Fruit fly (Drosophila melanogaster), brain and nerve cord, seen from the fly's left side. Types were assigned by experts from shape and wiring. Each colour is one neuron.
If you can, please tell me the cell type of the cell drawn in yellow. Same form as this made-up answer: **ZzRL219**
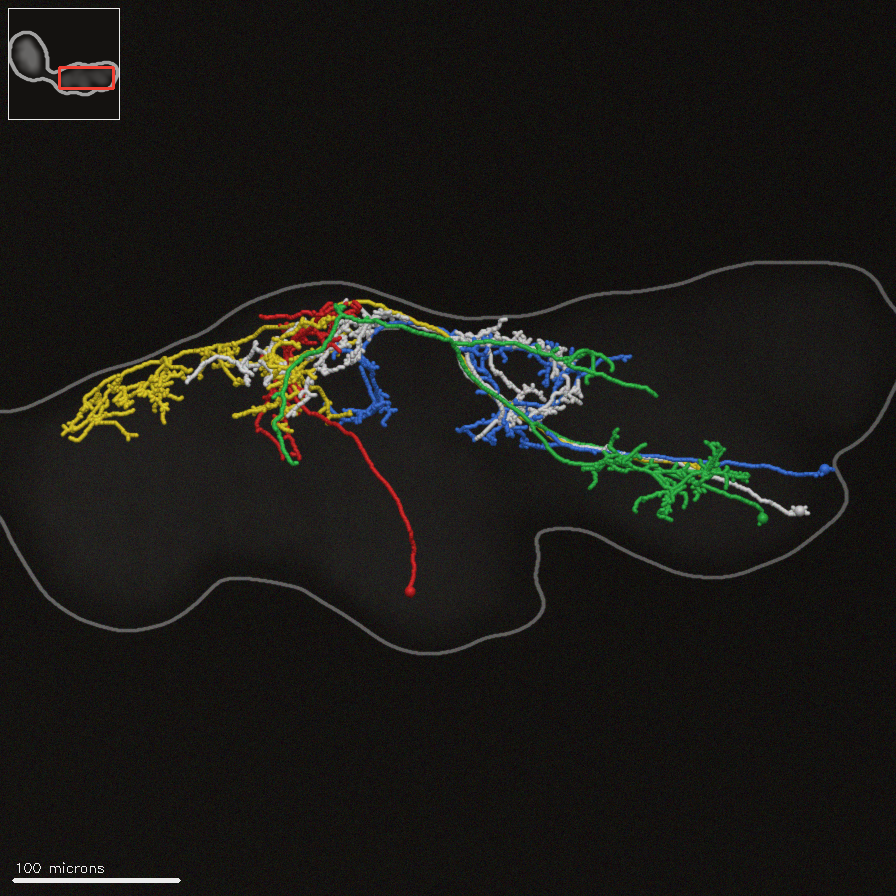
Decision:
**IN06B047**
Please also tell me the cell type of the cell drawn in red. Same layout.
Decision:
**IN06B066**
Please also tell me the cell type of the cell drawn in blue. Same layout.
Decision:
**IN06B064**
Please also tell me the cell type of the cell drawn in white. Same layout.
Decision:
**IN06B053**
